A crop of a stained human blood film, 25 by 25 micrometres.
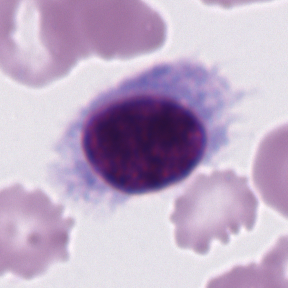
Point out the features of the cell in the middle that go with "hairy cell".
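Fine hair-like projections fringe much of the ragged cytoplasmic edge of this hairy cell.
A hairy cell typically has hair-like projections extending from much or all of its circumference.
Here the cytoplasm is pale blue.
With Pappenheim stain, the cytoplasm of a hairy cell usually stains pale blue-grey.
The cell measures about 17 by 11 micrometres.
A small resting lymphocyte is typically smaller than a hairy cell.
The oval nucleus, about 11 by 8 micrometres, fills about 50% of the cell's area, and the cytoplasm forms a wider band above it than below.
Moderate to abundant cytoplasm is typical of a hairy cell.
The nucleus shows no notch, fold or lobes.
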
